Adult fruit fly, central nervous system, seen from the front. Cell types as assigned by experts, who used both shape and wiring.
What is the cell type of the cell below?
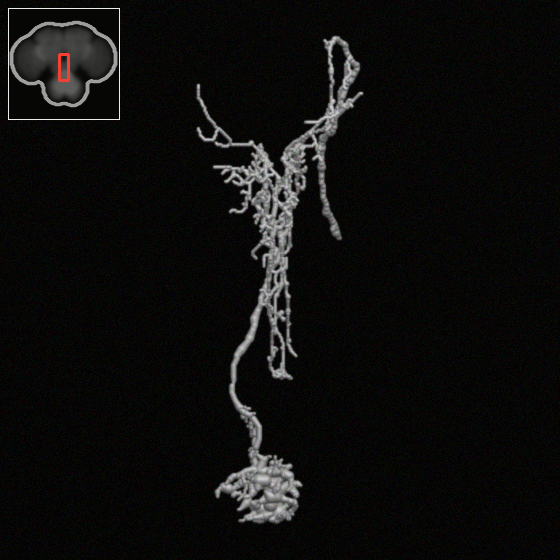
CAPA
